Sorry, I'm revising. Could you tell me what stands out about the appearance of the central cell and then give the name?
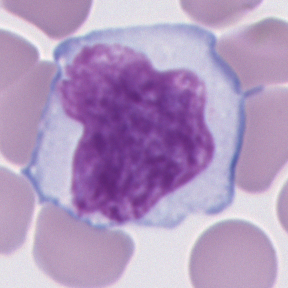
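Its outline isn't round; it's irregular and angular. The nucleus has an irregular, folded margin with several indentations. The cytoplasm is a pale grey-blue, and a thin darker blue border marks the edge of the cell. That one's a myeloblast.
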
